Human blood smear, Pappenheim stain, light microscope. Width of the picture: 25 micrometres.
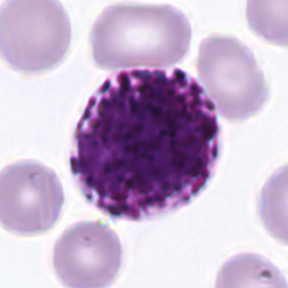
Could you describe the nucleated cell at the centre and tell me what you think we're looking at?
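Round outline. Coarse dark purple granules pack the cell; nuclear outline not discernible beneath them. Small patches of pale pinkish cytoplasm between granules near the lower edge. This is a basophil.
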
